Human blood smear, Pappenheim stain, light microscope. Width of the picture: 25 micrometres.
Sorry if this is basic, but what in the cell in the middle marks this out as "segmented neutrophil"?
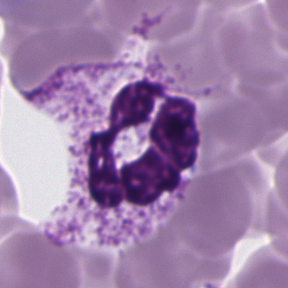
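Segmented neutrophil, nucleus a closed ring of four lobes around a pale central hole. Small violet granules scattered throughout the cytoplasm.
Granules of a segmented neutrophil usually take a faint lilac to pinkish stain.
Granule colour here, violet, does not match that. Also seen: a thin strand of granular cytoplasm stretching from the top edge of the cell.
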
